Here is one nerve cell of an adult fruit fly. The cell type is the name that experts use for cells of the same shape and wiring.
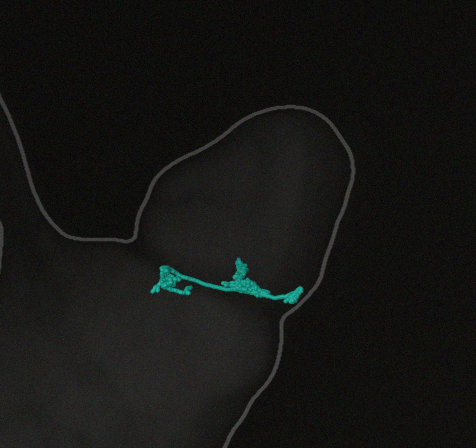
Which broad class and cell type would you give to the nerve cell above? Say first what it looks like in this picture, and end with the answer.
It lies in the brain. As drawn here it is more than twice as wide as it is tall. This is a visual projection neuron. The cell type is aMe6a.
